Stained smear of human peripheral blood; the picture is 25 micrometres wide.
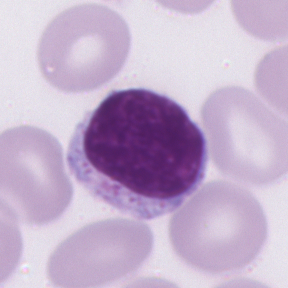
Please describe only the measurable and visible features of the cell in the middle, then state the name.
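Here you've got a cell about 12 micrometres across, with a nucleus of about 11 by 9 micrometres taking up about 70% of the cell's area. That nucleus is round to slightly oval, not indented or lobed, and its chromatin is dense, dark purple and coarsely clumped. The pale lilac-blue cytoplasm forms a crescent, widest on the lower-left side, with small reddish-purple granules scattered through it. It's a large granular lymphocyte.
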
